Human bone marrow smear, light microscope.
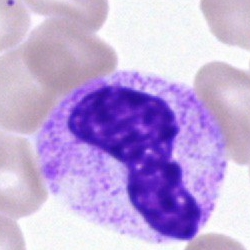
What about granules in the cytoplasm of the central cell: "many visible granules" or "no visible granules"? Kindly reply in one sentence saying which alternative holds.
Many granules can be seen in the cytoplasm of the cell.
